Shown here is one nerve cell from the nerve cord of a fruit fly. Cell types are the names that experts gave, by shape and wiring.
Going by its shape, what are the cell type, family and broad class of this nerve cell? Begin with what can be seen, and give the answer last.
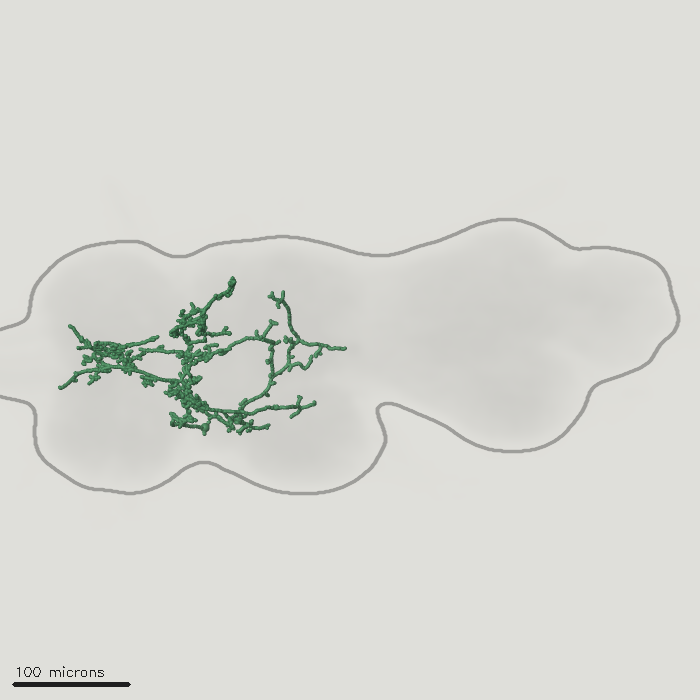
From left to right in the picture it spans about 250 microns. As drawn here it is wider than it is tall. It is of cell type IN11A006. The family is hemilineage 11A. Its broad class is nerve-cord intrinsic neuron.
